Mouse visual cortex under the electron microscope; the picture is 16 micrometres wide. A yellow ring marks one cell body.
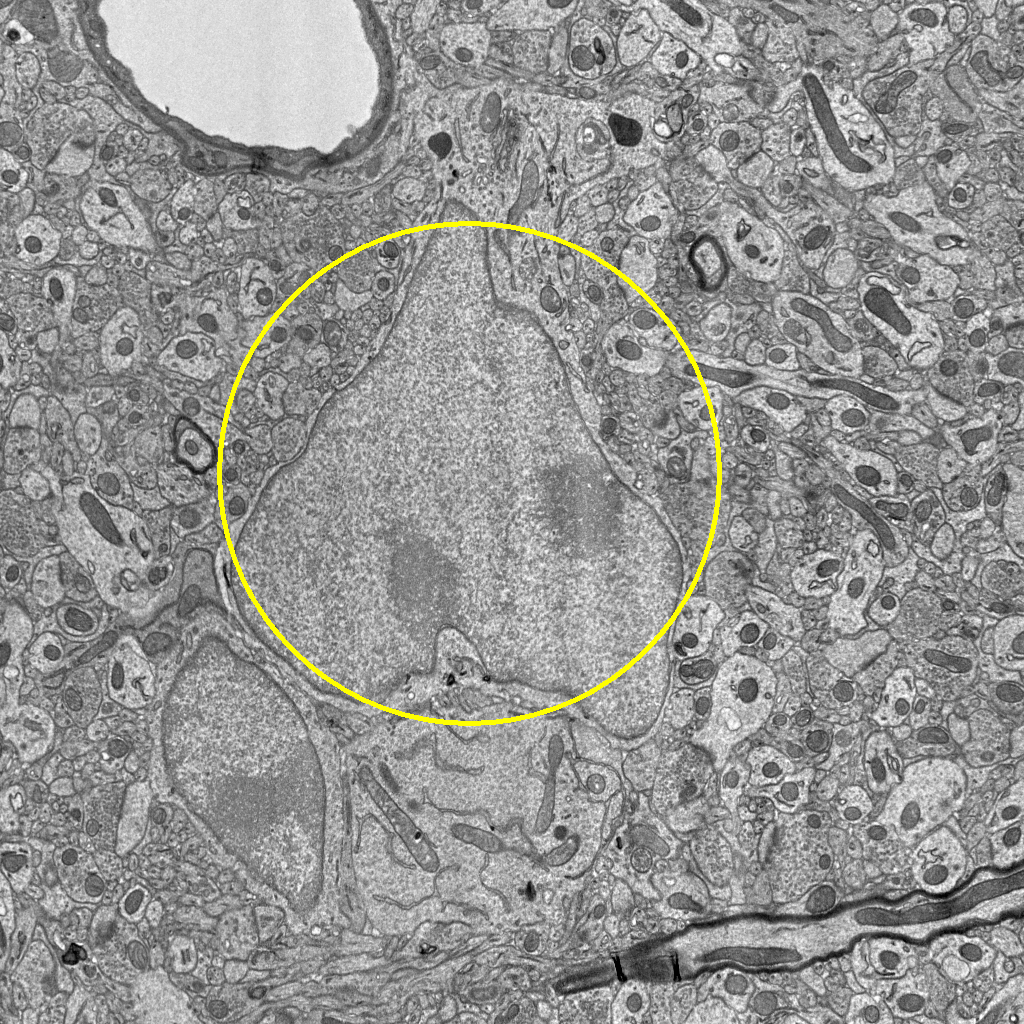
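Oligodendrocyte precursor cell at the ring's centre. Roughly triangular body, apex up, tapering into a single narrow process running upward. A small process with a few dark specks indents the lower edge's middle. Interior pale, finely granular, without coarse dark clumps at the border.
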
